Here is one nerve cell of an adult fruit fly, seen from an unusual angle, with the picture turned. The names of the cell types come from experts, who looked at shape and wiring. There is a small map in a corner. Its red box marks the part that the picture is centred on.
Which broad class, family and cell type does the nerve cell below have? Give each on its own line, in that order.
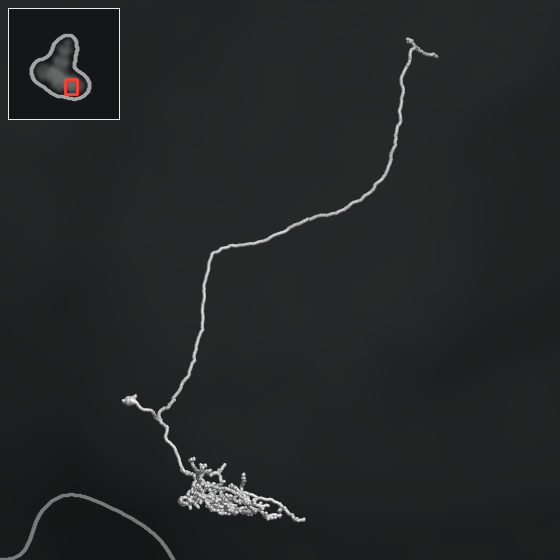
visual projection neuron
MeVP
MeVP2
